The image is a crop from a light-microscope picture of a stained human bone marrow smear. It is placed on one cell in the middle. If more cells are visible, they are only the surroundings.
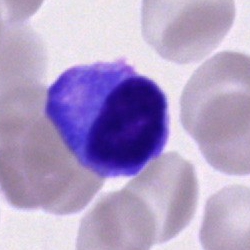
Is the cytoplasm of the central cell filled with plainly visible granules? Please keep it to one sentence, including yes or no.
No, its cytoplasm is free of any visible granules.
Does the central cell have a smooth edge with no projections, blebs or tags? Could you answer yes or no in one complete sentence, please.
No, the cell's outline is not smooth; it is ragged or frayed, or has projections, blebs or tags.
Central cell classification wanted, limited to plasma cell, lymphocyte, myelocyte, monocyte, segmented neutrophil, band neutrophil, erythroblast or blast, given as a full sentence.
For this crop, the central cell is a plasma cell.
